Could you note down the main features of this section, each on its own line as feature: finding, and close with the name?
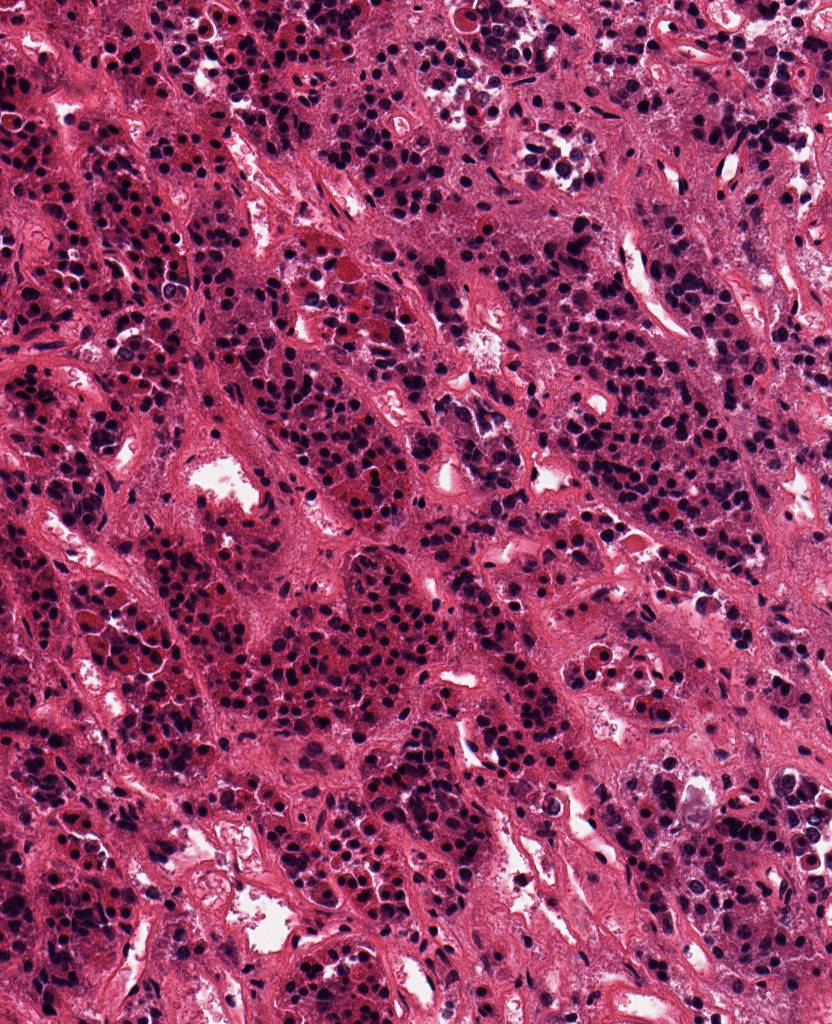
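Architecture: nests and cords throughout, separated by thin pink bands of stroma
Cytoplasm: many cells bright red and eosinophilic, intermingled with paler cells
Spaces: small empty white retraction spaces between nests and septa
Absent: fat cells, and gland lumens containing secretion
Identification: pituitary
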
